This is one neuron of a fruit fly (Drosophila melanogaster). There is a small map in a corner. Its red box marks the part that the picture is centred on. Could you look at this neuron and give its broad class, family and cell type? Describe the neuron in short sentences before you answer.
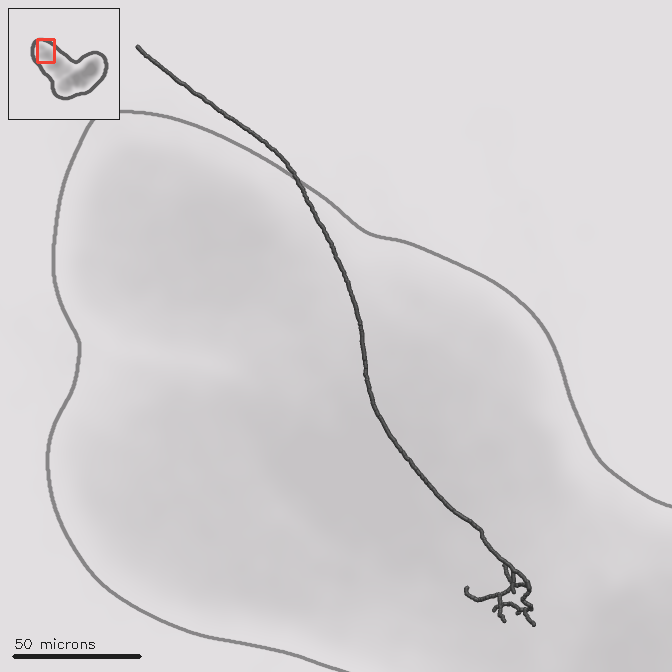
No cell body is drawn. By the scale bar it is about 250 microns tall in this view. There are a dozen or fewer branch ends. Its broad class is sensory neuron entering the nerve cord. The name of its family is class mechanosensory proprioceptive. Its cell type is SNpp02.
